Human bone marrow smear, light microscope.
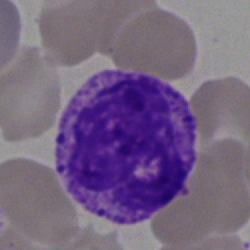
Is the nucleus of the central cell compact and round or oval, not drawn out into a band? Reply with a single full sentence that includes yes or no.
Yes, it is a compact round or oval mass that the nucleus forms.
